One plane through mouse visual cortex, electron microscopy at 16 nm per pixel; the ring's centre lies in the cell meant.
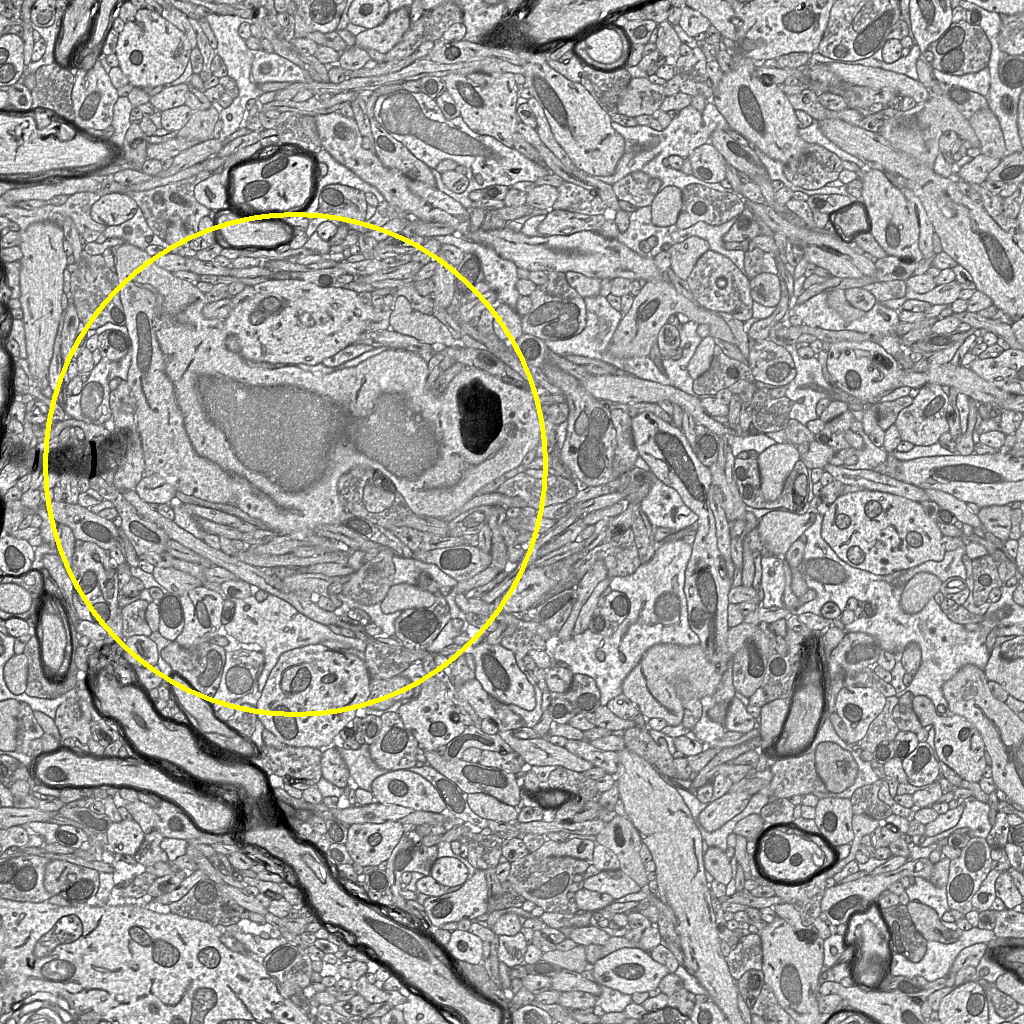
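Microglial cell: the cell on which the yellow ring is centred. The nucleus is elongated and pinched by a narrow waist into two lobes, the left lobe larger than the right. No nucleolus is visible. A single very dark dense body lies in the cytoplasm at the right end of the cell.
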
